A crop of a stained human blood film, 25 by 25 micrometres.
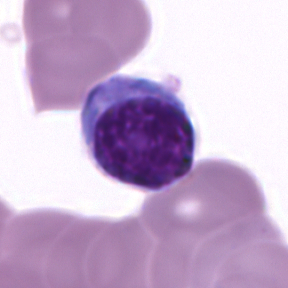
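Plasma cell, peripheral blood smear. Nucleus round to slightly oval, not indented, set off-centre toward the lower right. Cytoplasm a blue rim, widest on the upper left. No cytoplasmic granules visible.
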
